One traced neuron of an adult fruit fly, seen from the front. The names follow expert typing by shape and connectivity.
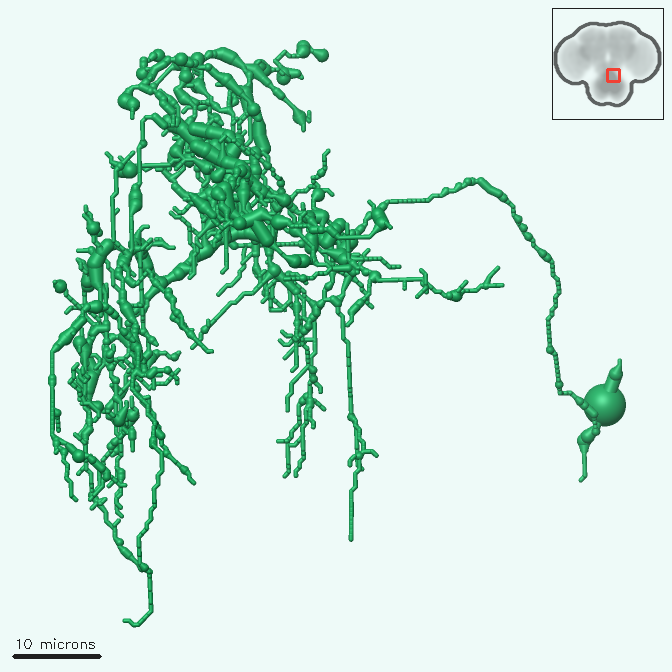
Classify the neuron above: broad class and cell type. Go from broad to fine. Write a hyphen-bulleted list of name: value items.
- broad class: nerve-cord intrinsic neuron
- cell type: INXXX373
